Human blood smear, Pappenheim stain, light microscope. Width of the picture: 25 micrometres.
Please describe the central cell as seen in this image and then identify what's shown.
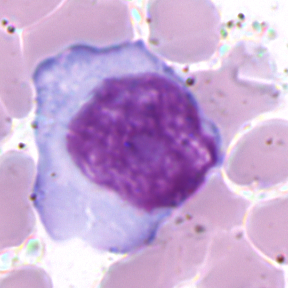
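Start with the cytoplasm: there is plenty of it, a broad band widest to the left of the nucleus. It is pale grey-blue, deepening to blue at its outer edge. The nucleus sits off-centre, toward the right side of the cell. Its purple chromatin is coarse and clumped, with paler streaks between the clumps. This is a plasma cell.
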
